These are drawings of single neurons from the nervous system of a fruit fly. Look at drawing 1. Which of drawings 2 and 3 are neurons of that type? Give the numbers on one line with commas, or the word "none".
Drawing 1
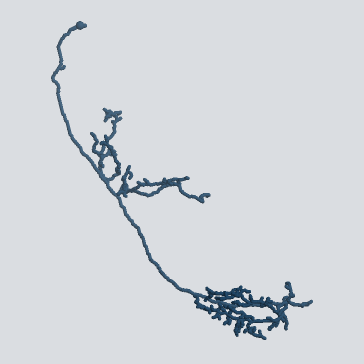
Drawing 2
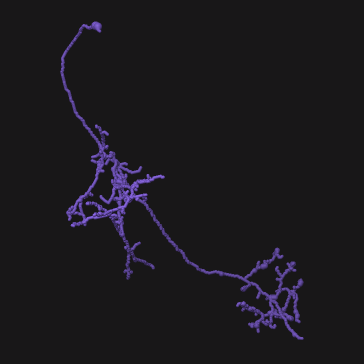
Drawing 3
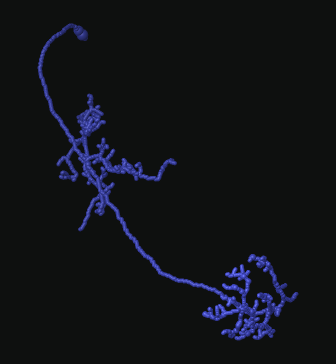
3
